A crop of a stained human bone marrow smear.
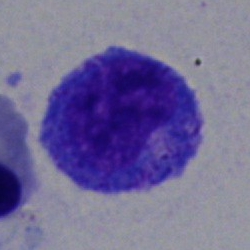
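Promyelocyte, the central cell of a stained bone marrow smear. The nucleus seems to fill most of the cell, its chromatin dark purple and mottled with darker and lighter patches. Around it the cytoplasm is deep blue, and at the lower right a paler zone lies within the cell.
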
